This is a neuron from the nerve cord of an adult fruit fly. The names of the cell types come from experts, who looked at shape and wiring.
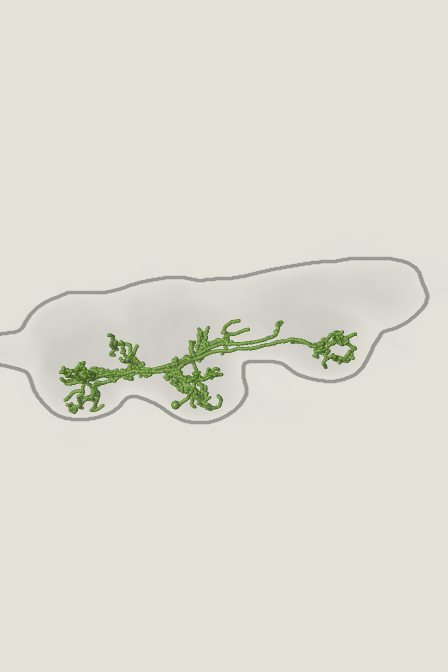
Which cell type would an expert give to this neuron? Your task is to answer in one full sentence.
The cell type this neuron represents is IN05B024.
